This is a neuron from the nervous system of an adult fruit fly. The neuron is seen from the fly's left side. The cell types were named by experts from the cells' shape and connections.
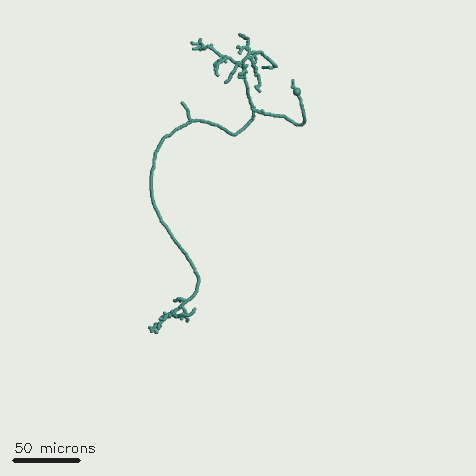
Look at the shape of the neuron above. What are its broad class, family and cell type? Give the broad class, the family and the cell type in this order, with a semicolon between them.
central-brain intrinsic neuron; hemilineage SMPpv1; CB0975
